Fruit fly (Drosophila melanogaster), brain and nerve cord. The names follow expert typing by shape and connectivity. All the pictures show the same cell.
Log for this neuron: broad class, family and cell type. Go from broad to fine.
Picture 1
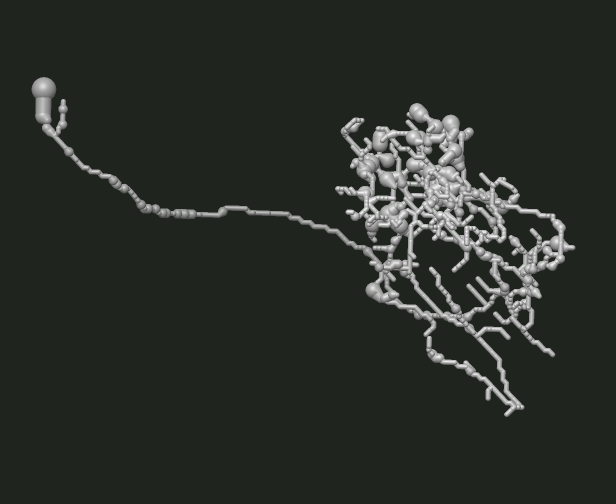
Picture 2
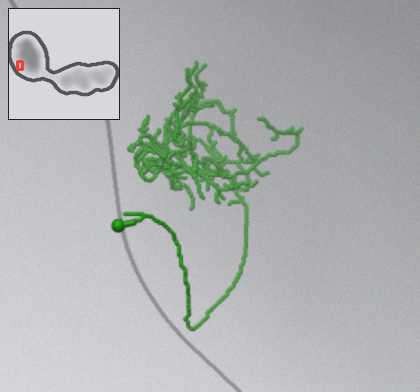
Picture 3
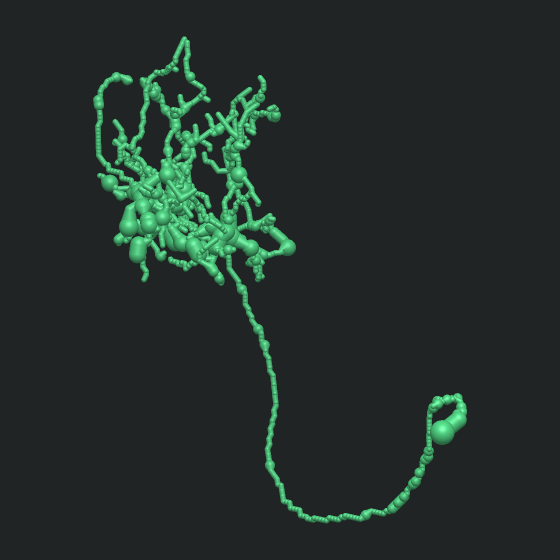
central-brain intrinsic neuron; hemilineage TRdm; GNG402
